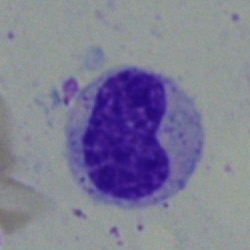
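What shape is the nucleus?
It has a notch on its right side, so it looks kidney-shaped.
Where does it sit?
Toward the left, filling most of the cell.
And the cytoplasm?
Pale blue-grey, with the rim widest on the right of the nucleus.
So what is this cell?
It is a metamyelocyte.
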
